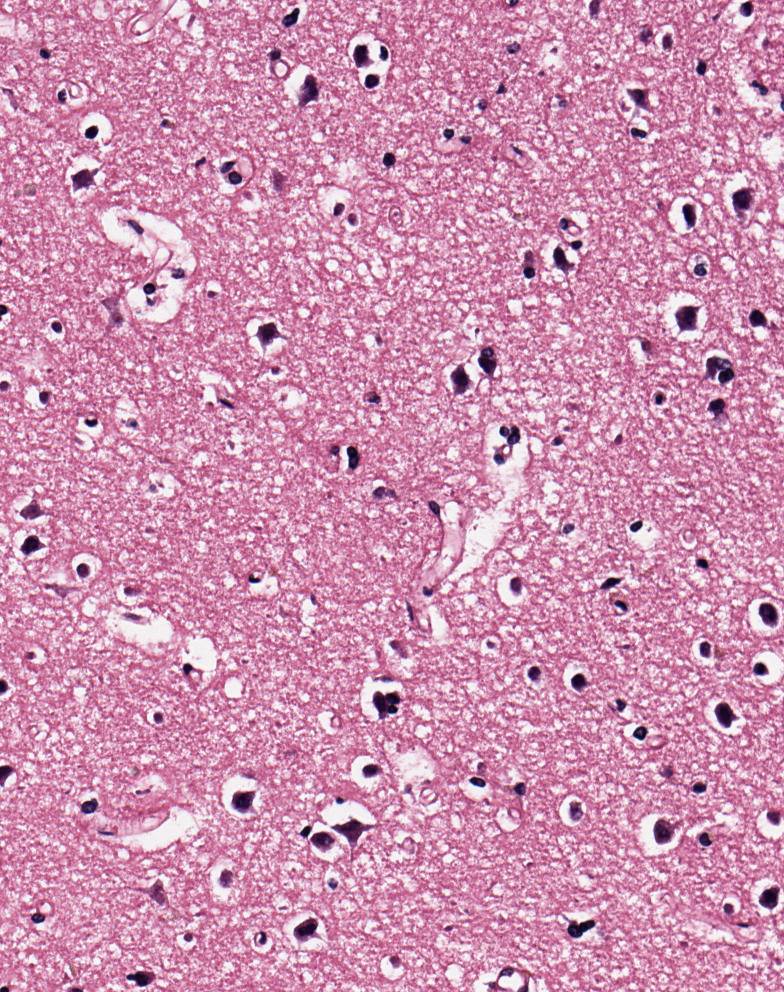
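Cerebral cortex here shows an even, fine-textured pink background with cells lying singly and no glands or epithelium. You'll notice many small, round, clear holes all across it, finely vacuolating the pink. The nuclei are small, round to angular and very dark purple. A thin-walled capillary crosses the centre obliquely, with a clear space around it.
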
